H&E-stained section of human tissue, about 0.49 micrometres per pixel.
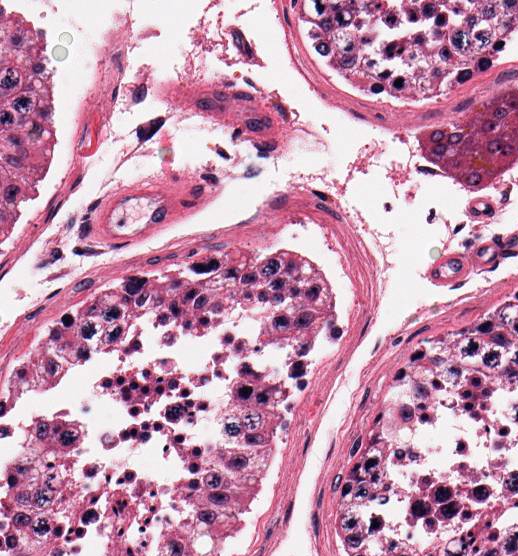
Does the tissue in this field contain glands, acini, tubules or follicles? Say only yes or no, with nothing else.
Yes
